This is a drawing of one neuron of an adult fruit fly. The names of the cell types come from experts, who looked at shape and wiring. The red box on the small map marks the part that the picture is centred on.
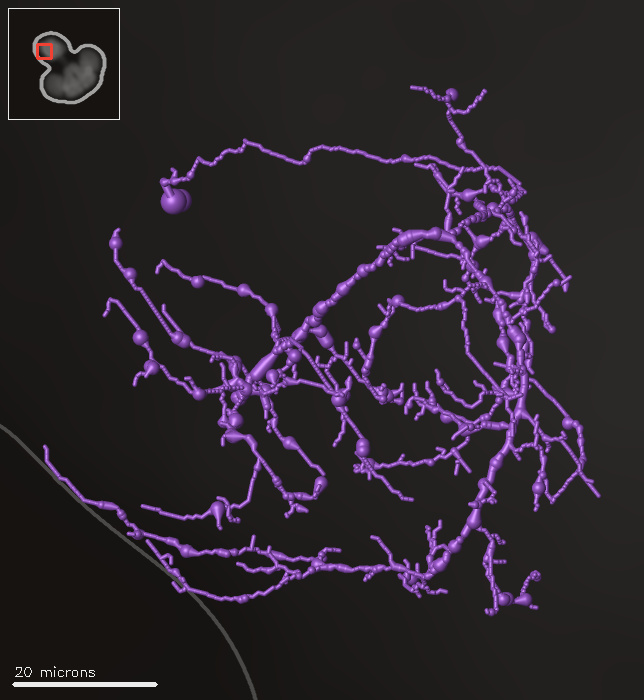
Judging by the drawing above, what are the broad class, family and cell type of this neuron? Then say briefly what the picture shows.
This is a nerve-cord intrinsic neuron. The family is hemilineage 21A. The cell type is IN21A048. The cell body can be seen at the upper left of the picture. By the scale bar it is about 80 microns wide in this view.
